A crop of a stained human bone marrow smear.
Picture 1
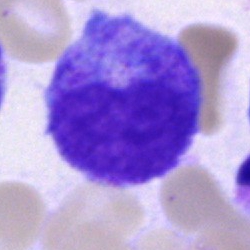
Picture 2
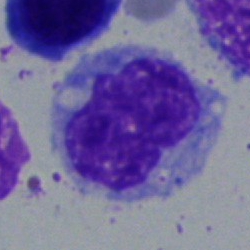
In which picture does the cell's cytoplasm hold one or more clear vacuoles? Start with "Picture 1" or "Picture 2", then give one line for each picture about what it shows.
Picture 2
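Picture 1: No clear vacuoles are seen in the cell.
Picture 2: A clear round vacuole sits in the cytoplasm at the upper left of the nucleus.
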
